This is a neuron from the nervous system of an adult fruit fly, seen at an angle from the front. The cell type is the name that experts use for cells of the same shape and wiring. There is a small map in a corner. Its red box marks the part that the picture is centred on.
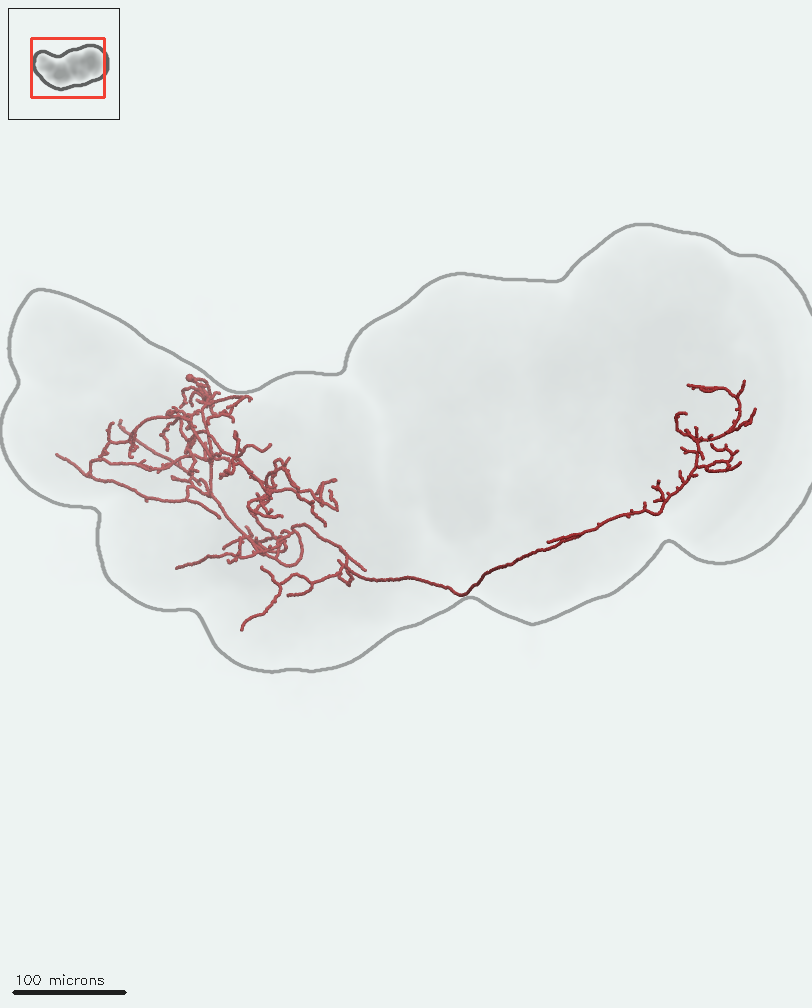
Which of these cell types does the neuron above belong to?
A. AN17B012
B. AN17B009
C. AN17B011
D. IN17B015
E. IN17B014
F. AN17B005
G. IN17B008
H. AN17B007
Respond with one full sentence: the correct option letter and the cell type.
For the neuron, the cell type is AN17B011, which is option C.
